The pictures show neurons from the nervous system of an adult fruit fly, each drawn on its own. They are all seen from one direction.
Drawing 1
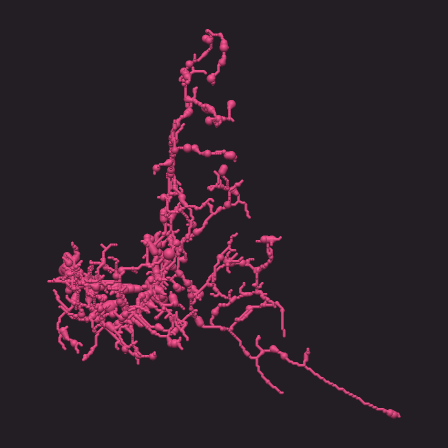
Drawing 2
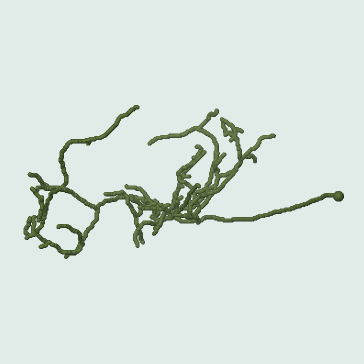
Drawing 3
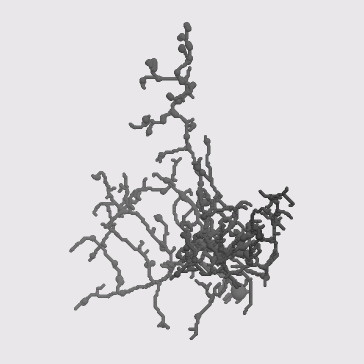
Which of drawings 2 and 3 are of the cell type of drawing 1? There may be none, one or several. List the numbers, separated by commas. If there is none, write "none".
3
